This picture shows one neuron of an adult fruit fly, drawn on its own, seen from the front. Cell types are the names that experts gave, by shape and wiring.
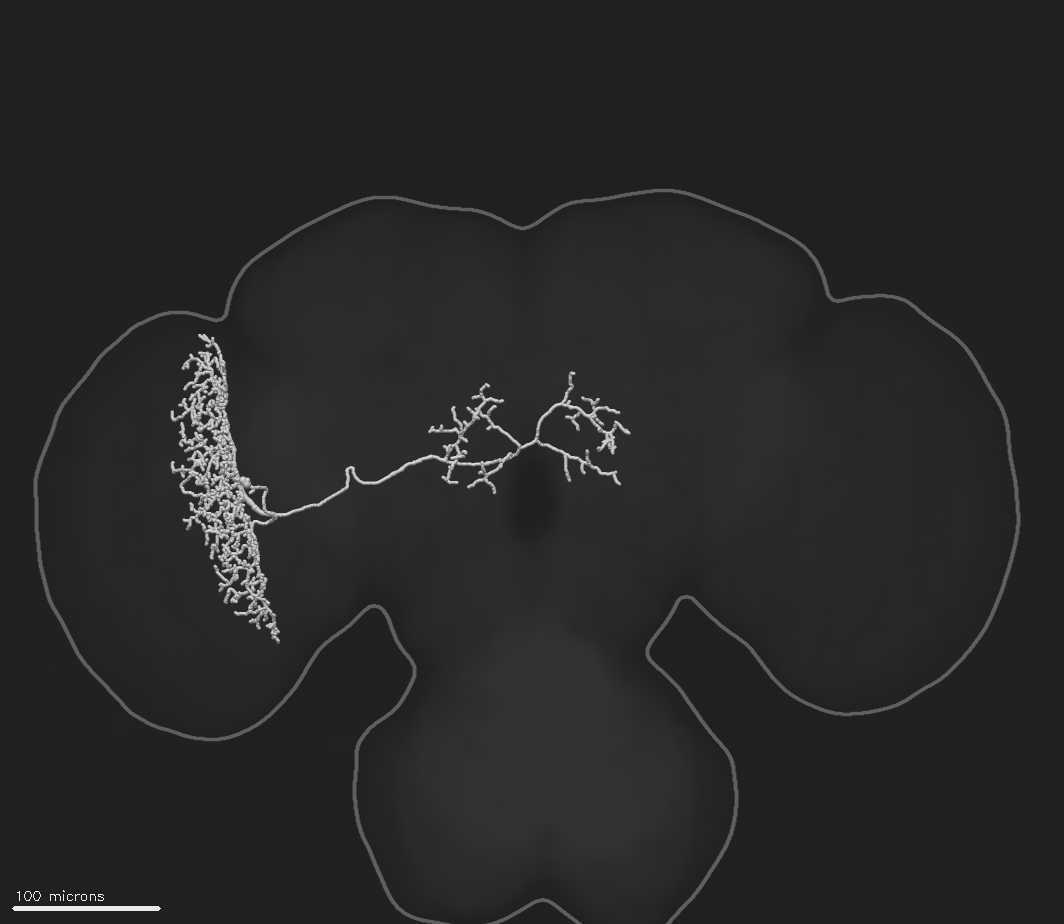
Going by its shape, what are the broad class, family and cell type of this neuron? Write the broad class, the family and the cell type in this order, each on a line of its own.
visual projection neuron
MeVP
MeVP56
